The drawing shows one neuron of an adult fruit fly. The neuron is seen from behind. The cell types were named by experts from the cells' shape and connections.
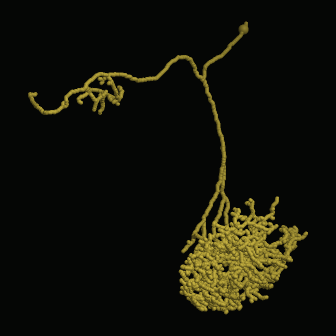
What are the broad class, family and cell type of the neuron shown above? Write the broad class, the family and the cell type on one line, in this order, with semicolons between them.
visual projection neuron; hemilineage LHl4_posterior; LC35a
